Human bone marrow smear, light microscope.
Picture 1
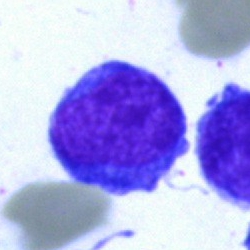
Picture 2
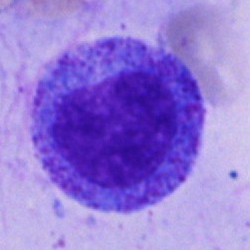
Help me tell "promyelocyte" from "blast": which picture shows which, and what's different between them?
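Picture 1 is the blast and picture 2 is the promyelocyte. The thing to look at is the granules: numerous purple granules are scattered through the cytoplasm of the cell in picture 2.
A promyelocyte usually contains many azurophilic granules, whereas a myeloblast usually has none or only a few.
Beyond that, the blast in picture 1 has a rounded, slightly squarish outline, finely stippled purple chromatin, and a narrow rim of deep blue cytoplasm that is widest along the lower edge, with small blebs bulging from the lower right margin. The promyelocyte's outline is round and smooth, no clear vacuoles show in its cytoplasm, and a pale grey rounded shadow lies against its upper right edge.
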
